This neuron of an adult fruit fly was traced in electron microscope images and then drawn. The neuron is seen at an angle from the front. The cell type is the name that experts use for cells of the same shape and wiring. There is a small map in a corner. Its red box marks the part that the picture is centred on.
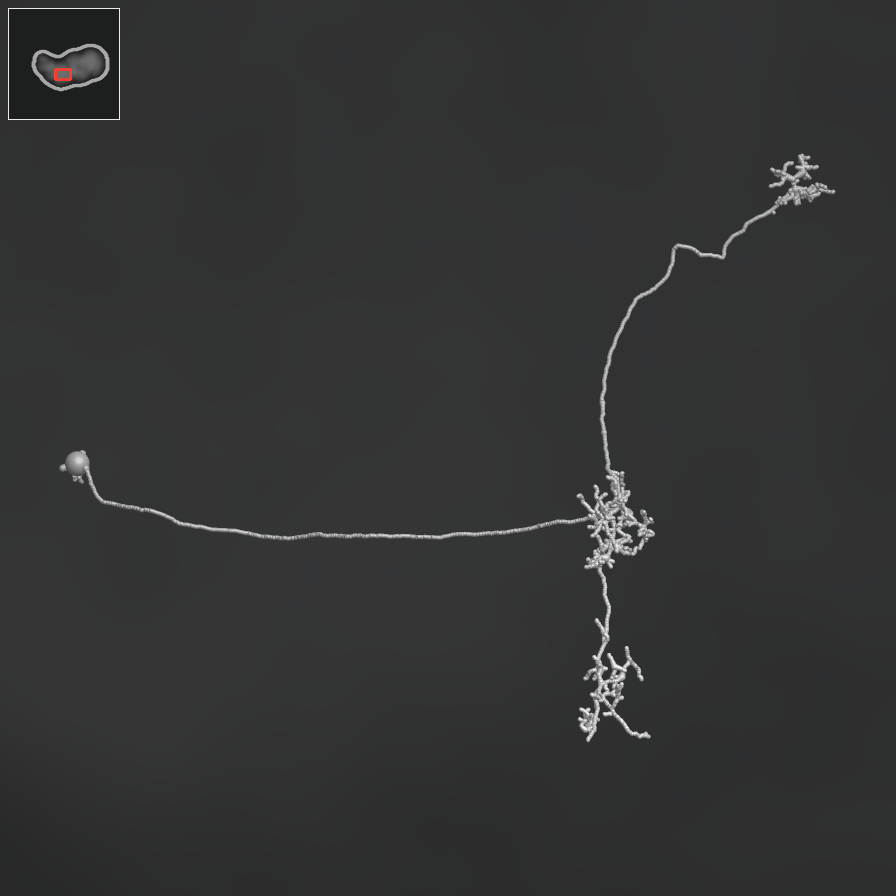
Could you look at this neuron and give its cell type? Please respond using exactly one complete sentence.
The cell type this neuron represents is T2a.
